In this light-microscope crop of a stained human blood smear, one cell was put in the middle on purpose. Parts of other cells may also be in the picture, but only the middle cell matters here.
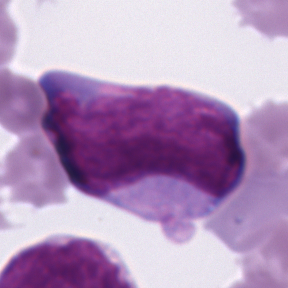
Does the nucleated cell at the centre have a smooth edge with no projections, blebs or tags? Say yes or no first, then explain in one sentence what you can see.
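No. A small rounded bleb projects from the lower edge of the cell.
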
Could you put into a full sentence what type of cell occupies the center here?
Regarding the central cell, it is a myeloblast.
